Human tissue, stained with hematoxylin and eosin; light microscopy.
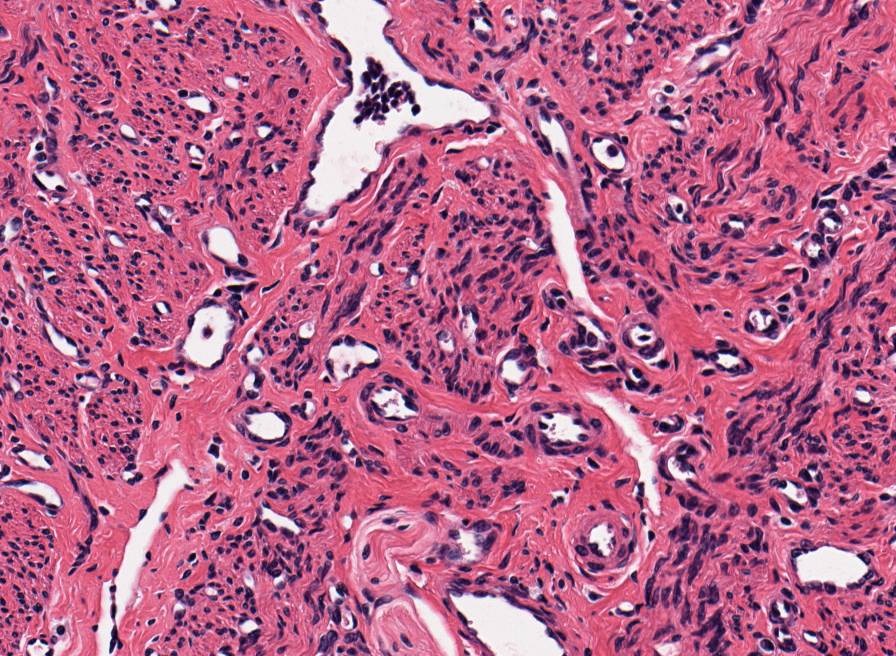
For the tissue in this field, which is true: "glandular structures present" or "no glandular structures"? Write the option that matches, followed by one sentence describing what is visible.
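No glandular structures. No epithelium or glands are present anywhere in the field.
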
